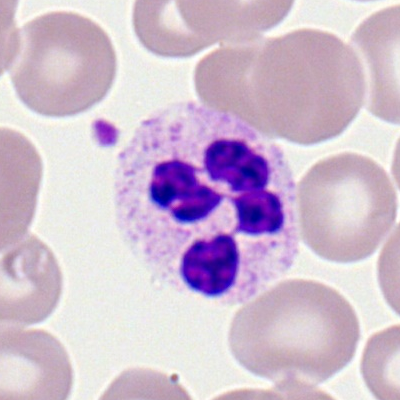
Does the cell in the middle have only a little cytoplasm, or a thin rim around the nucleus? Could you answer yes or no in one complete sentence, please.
No, in this cell the cytoplasm is abundant.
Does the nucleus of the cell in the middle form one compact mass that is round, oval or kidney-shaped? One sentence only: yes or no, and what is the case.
No, the nucleus is made up of distinct lobes rather than one piece.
